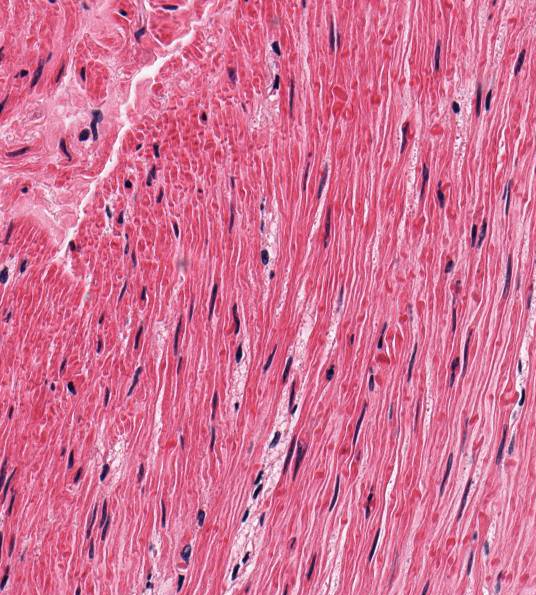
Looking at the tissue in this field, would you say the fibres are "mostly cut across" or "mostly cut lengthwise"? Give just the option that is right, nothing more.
Mostly cut lengthwise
